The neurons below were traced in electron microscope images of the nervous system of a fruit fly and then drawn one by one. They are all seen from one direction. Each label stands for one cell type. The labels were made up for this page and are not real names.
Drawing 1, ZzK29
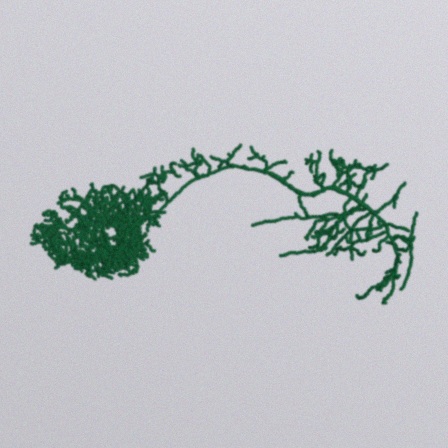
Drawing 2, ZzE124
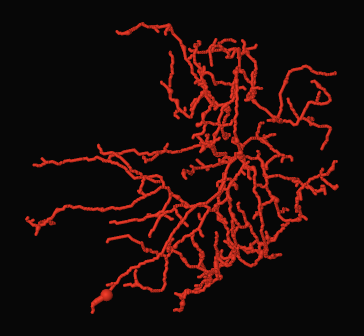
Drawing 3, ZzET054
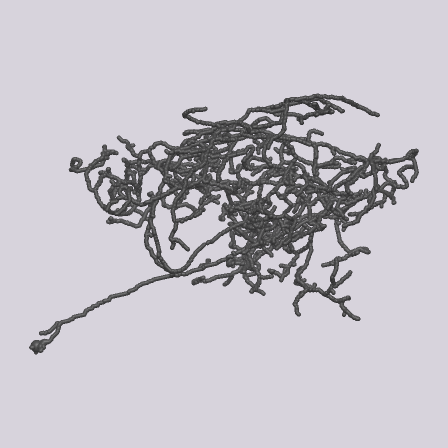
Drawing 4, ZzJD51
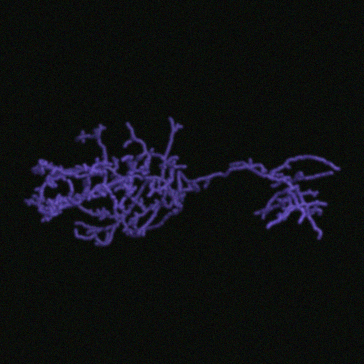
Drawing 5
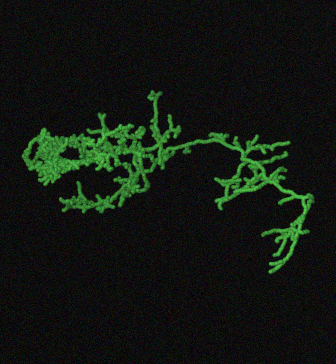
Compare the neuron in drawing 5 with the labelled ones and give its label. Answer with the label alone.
ZzJD51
